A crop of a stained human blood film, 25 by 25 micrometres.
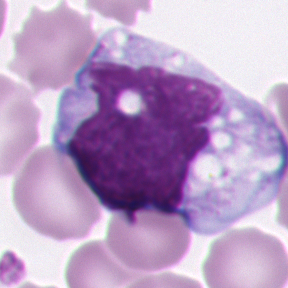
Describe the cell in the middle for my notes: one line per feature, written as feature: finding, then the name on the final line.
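Nuclear outline: irregular, several notches along edges
Nuclear hole: single, round, clear, upper part of nucleus
Cytoplasm: mostly right of nucleus
Vacuoles: several, clear, right side of cell
Identity: monocyte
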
